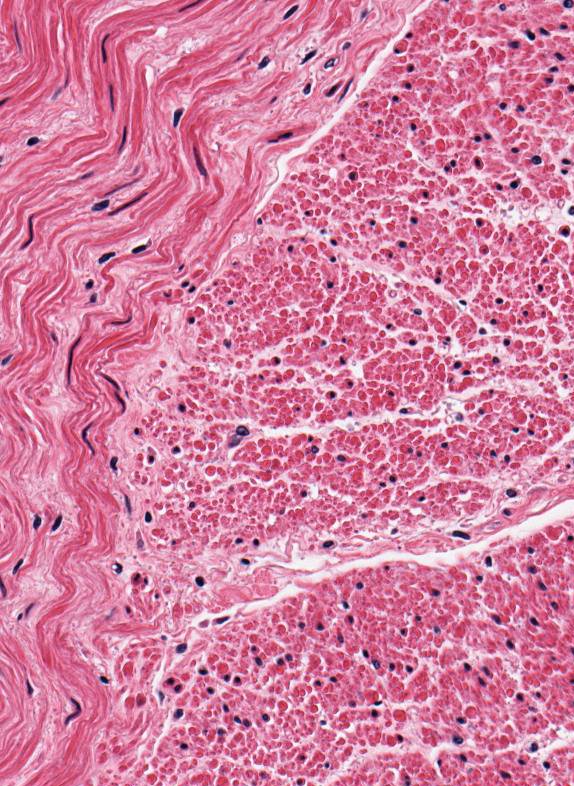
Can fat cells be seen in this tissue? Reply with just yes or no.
No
